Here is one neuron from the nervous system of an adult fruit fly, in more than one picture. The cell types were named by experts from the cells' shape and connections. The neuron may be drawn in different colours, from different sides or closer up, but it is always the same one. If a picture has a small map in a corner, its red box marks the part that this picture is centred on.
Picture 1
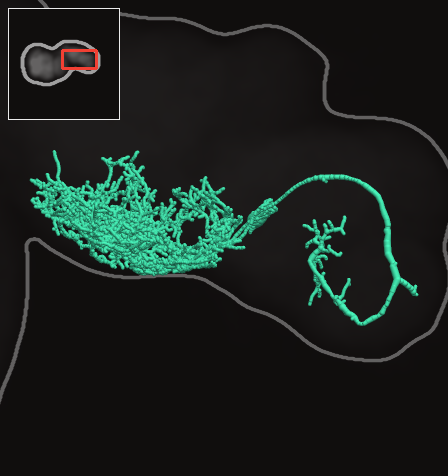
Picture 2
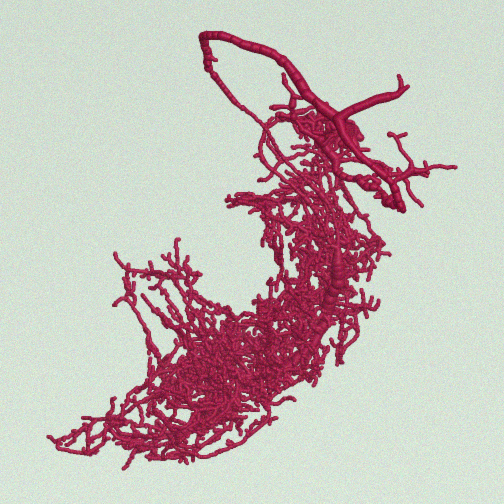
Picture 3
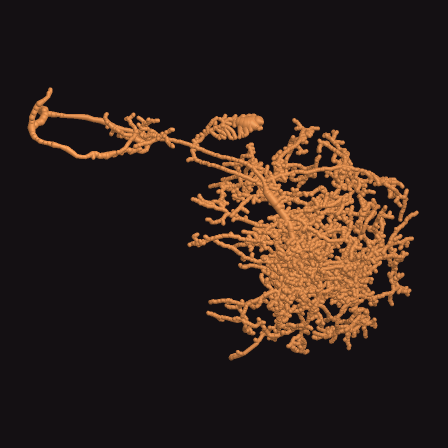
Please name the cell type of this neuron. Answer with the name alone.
MNwm36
